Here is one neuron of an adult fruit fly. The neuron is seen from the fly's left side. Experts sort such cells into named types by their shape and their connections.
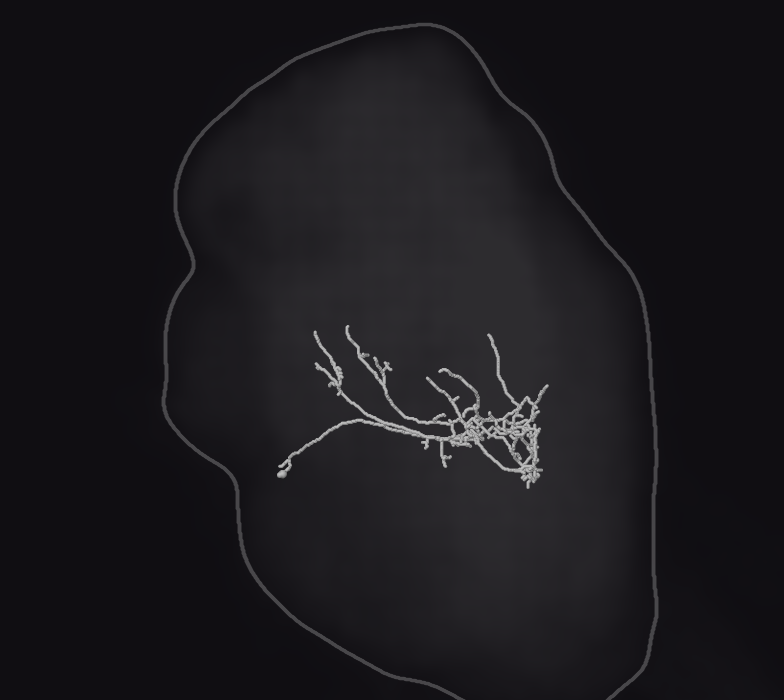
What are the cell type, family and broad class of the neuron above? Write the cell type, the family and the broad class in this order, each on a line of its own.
WED023
hemilineage WEDa2
central-brain intrinsic neuron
